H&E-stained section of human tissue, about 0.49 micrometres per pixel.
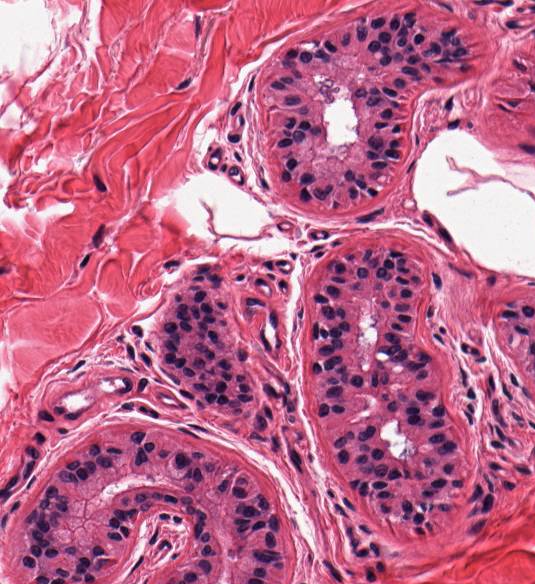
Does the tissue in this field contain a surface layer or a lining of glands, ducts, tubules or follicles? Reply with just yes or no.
Yes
